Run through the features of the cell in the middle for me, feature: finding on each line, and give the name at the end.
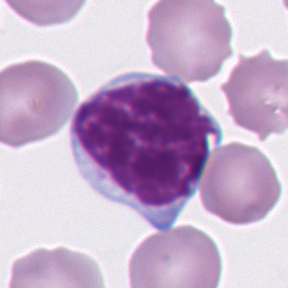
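Nucleus: fills most of the cell
Cytoplasm: narrow rim, pale blue
Nucleolus: none visible
Outline: drawn out to a point at the bottom
Name: typical lymphocyte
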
